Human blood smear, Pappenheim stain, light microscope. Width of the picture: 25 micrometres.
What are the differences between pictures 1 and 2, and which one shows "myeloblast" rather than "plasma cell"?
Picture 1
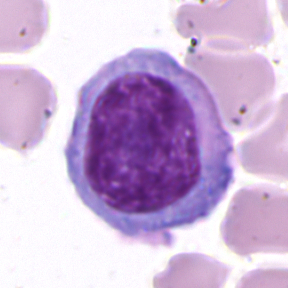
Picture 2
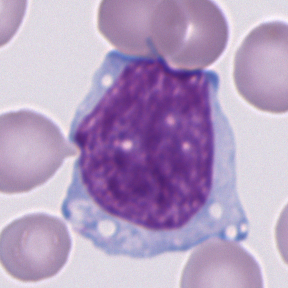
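Picture 2 shows the myeloblast; picture 1 shows the plasma cell. The two are of similar size, about 17 by 15 micrometres for the plasma cell and about 18 micrometres across for the myeloblast, but the nucleus takes a different share of each. In the plasma cell the nucleus measures about 12 by 10 micrometres and fills about 50% of the cell's area; in the myeloblast it measures about 16 by 13 micrometres and fills about 70%.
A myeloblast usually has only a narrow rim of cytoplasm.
The plasma cell's nucleus is a plain oval with no indentation or lobes, and its chromatin is dark purple in a mottled, clumpy pattern.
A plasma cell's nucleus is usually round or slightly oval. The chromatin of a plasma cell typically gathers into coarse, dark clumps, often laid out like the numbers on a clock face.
The outlines differ: roughly oval with a slightly uneven, bumpy edge in the plasma cell, irregular and angular rather than round in the myeloblast. The plasma cell's cytoplasm is a deeper blue at the outer edge of the cell than next to the nucleus, whereas the myeloblast's cytoplasm is pale blue.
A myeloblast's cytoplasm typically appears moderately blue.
No granules are visible in either cell, but the myeloblast contains several small clear vacuoles, while the plasma cell shows none. A red cell overlaps the top edge of the myeloblast.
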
